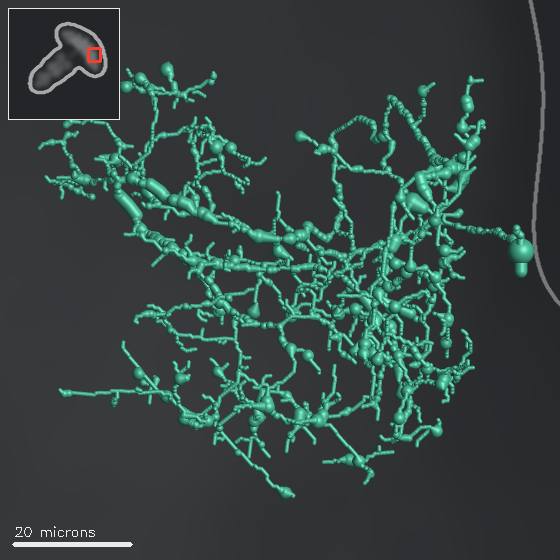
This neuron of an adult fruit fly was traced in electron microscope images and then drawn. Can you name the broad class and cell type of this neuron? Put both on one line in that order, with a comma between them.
central-brain intrinsic neuron, CB3594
